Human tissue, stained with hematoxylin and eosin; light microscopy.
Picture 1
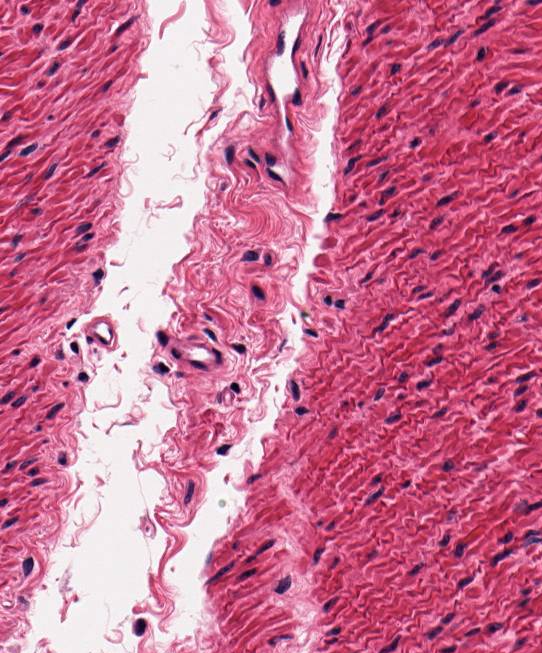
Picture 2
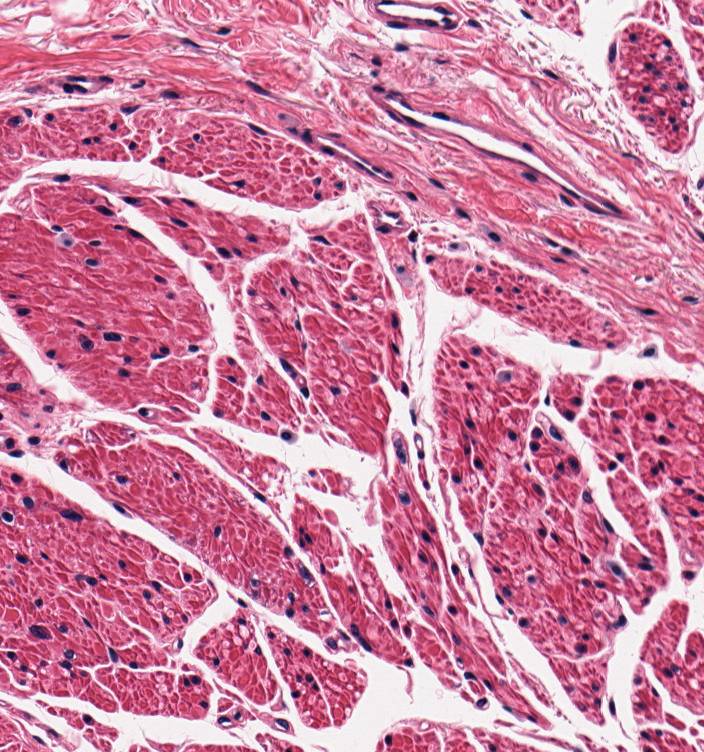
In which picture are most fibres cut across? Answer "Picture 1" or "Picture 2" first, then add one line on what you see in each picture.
Picture 2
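Picture 1: The muscle fibres in both bands are cut along their length, appearing as long wavy pink fibres rather than round cross-sections.
Picture 2: Within most bundles the smooth muscle cells are cut across, so they appear as small polygonal pink profiles.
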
